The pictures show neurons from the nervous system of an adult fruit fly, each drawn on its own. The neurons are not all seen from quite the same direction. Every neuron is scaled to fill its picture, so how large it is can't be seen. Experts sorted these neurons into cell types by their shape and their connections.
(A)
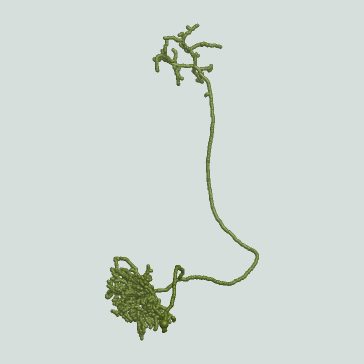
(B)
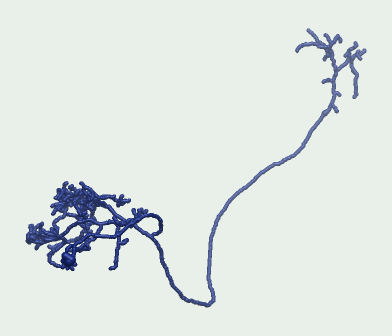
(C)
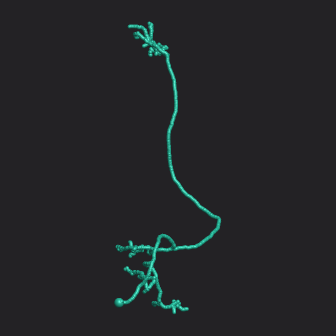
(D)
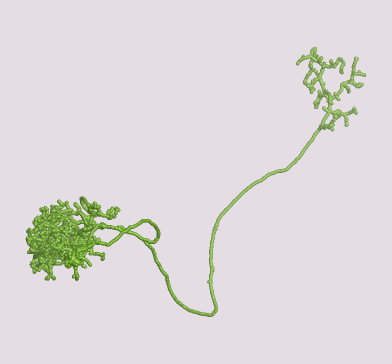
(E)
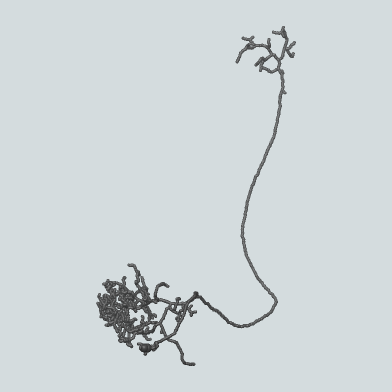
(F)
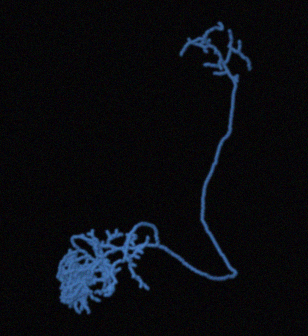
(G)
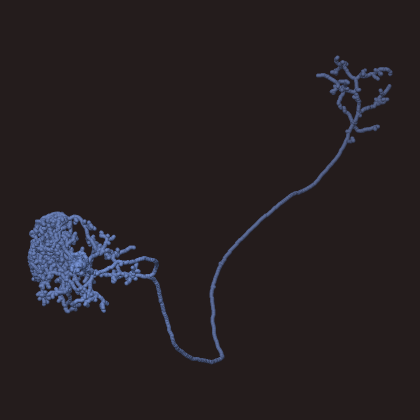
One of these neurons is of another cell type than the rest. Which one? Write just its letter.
C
